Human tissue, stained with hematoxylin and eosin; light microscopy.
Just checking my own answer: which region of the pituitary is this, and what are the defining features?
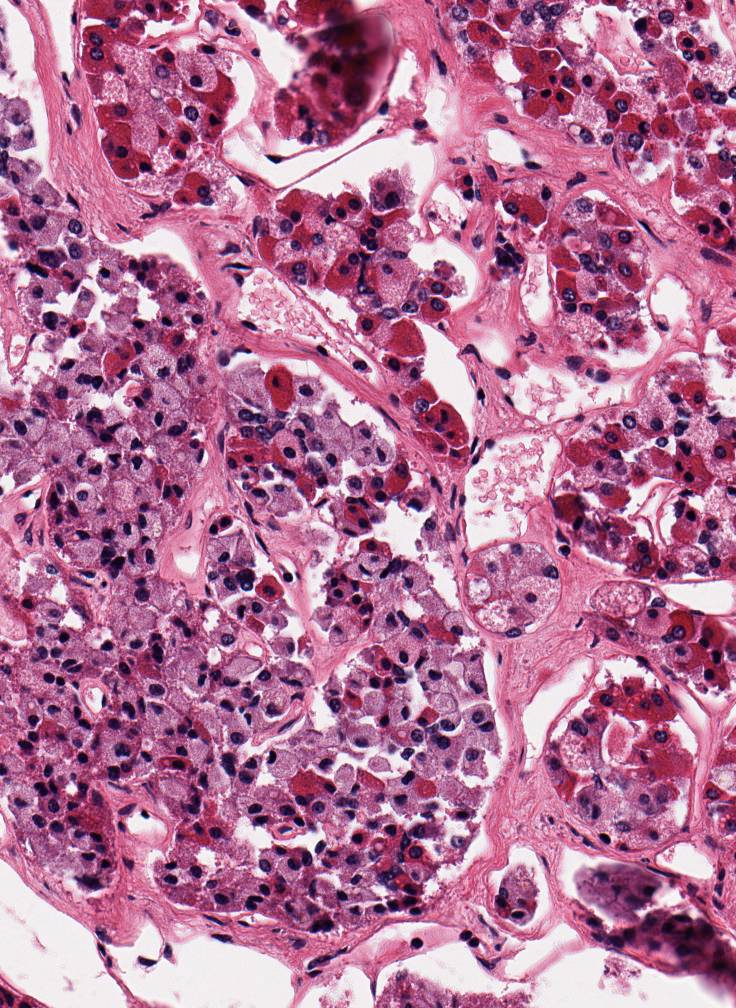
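What you are looking at is the pars distalis. See how the cells sit in rounded nests parted by thin bands of pink stroma. Many cells have bright red cytoplasm, most numerous at upper right, while the large lower-left nest is mostly cells with pale purple-grey, finely granular cytoplasm. Just right of centre, thin-walled vascular spaces hold pale red blood cells.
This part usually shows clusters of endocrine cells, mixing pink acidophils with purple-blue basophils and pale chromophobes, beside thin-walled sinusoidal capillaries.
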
